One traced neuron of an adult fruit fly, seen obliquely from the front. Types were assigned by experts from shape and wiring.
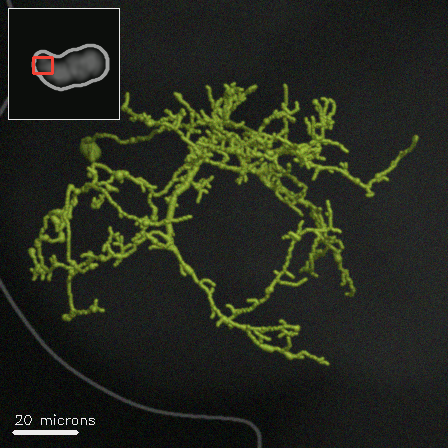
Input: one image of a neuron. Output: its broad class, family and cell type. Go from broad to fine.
nerve-cord intrinsic neuron; hemilineage 03A; IN03A059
